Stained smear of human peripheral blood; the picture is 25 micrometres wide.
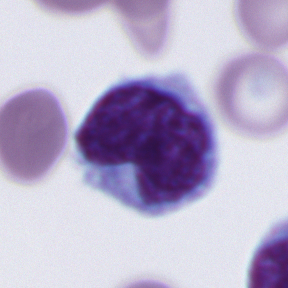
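Monocyte, the nucleated cell at the centre of a stained smear of human peripheral blood. The cell is roughly round and about 13 micrometres across. Its nucleus, about 12 by 10 micrometres, fills about 70% of the cell's area and has a notch in its lower left edge. The chromatin is coarse and clumped, with paler streaks between darker masses. The cytoplasm forms its widest band at the lower left of the cell.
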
